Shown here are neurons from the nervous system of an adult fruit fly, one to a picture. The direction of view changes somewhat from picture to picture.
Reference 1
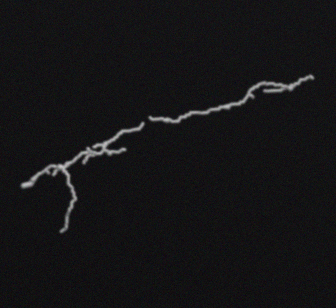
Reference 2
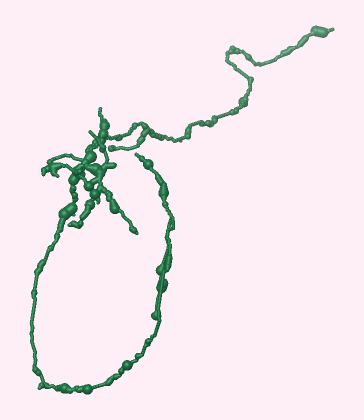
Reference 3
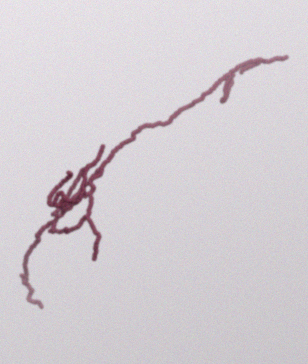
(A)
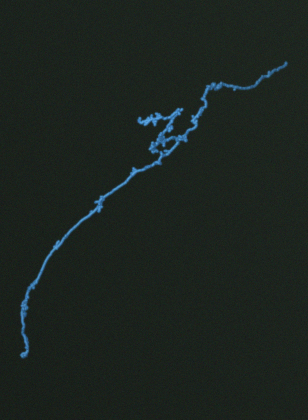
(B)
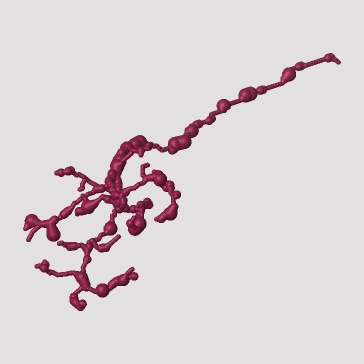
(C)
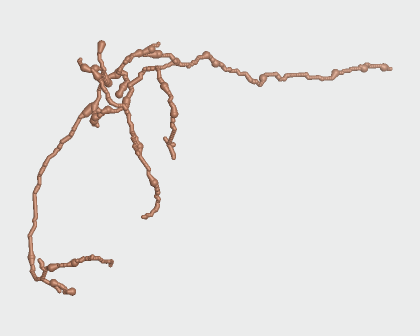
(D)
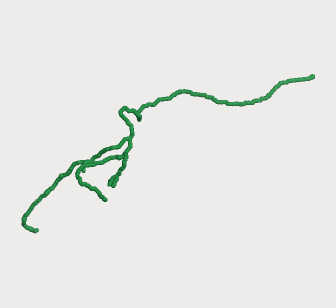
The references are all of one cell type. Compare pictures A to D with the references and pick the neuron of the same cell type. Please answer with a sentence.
Picture C shows a neuron of the same cell type.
